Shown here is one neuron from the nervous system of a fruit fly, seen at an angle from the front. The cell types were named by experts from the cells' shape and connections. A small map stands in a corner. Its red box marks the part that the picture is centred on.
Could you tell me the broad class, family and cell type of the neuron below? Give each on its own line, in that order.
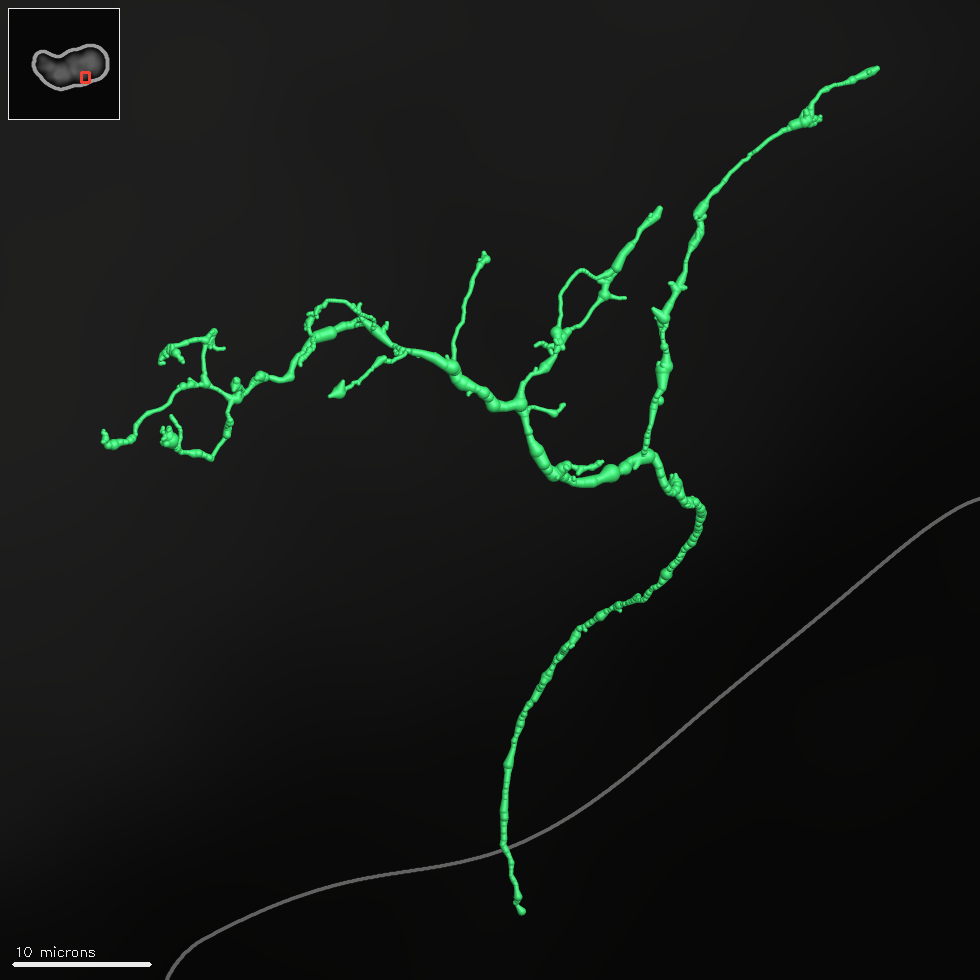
sensory neuron entering the brain
class mechanosensory
TPMN1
